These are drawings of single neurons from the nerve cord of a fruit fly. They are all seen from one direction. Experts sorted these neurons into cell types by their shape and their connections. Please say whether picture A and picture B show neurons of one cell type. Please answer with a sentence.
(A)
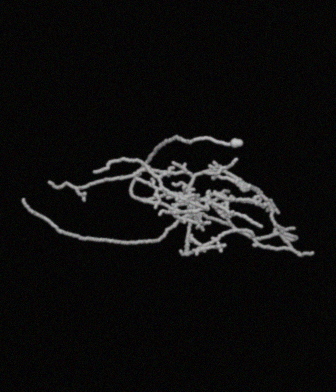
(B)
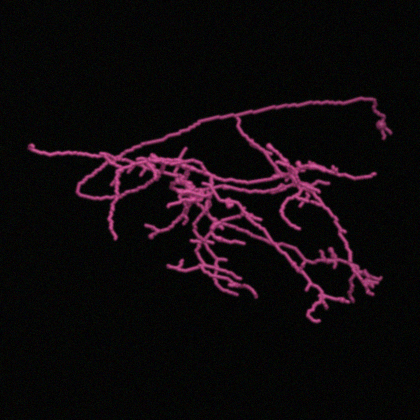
They are of the same cell type.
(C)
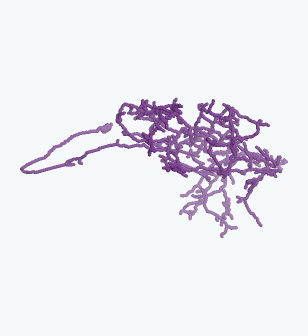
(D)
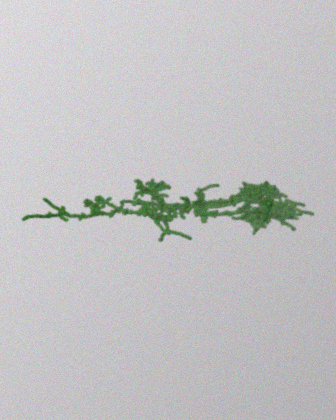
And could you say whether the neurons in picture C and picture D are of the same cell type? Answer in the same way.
They are of different cell types.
